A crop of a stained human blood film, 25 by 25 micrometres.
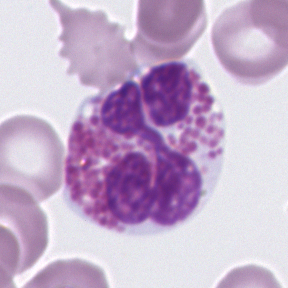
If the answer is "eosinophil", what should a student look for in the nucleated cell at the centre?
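Looking at the nucleus, I count two lower lobes, larger than the two upper ones and overlapping each other, so four lobes in all.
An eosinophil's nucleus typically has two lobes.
The four lobes here do not go with that. The chromatin is dark purple and coarsely clumped. Coarse, round, reddish-purple granules fill the cytoplasm, lying mostly beside the lobes and leaving the nucleus largely uncovered.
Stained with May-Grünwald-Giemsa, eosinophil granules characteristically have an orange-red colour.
The red in these granules comes near that, while their purple tinge does not fit it.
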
